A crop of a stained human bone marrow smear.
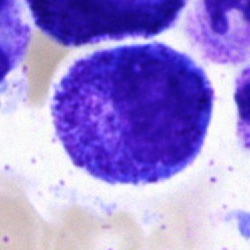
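Promyelocyte, the central cell in a stained bone marrow smear. Its outline is round to slightly oval, and the margin is finely stippled, without distinct projections. A paler, lilac-tinged granular zone occupies the left part of the cell. No nucleoli are visible.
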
